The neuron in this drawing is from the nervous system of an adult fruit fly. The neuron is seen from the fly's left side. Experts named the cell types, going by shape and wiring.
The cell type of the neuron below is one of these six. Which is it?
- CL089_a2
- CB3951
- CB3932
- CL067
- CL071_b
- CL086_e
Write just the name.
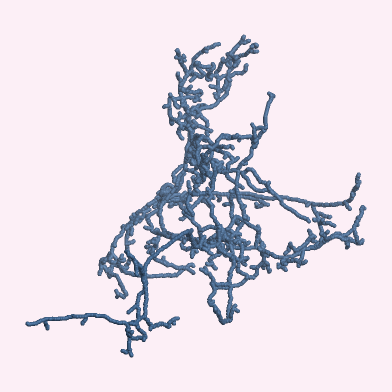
CL071_b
